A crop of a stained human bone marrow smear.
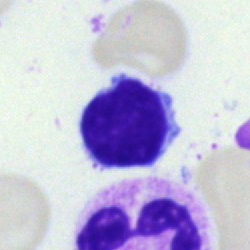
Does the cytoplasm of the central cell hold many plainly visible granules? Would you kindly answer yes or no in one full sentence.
No, no visible granules are present in the cytoplasm of the cell.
